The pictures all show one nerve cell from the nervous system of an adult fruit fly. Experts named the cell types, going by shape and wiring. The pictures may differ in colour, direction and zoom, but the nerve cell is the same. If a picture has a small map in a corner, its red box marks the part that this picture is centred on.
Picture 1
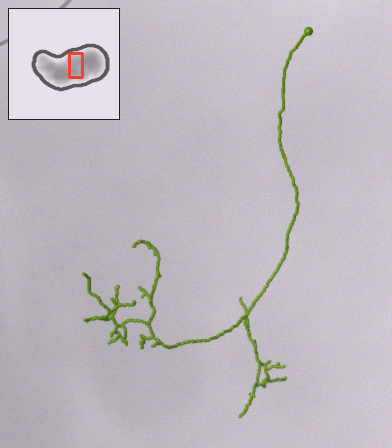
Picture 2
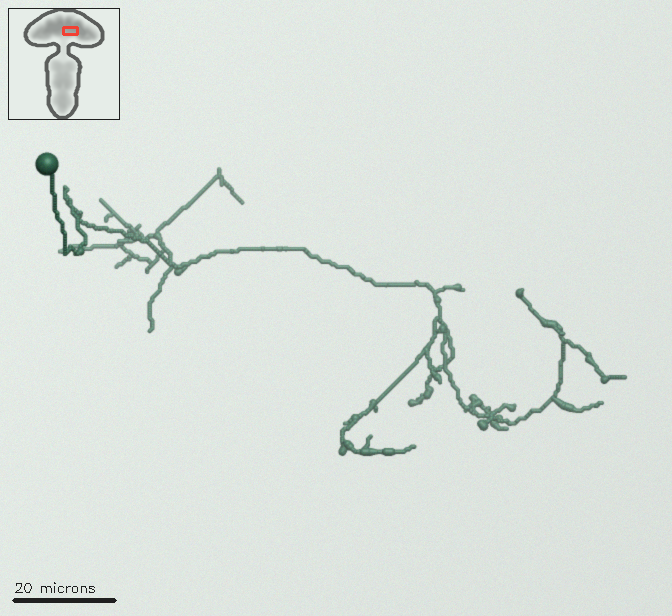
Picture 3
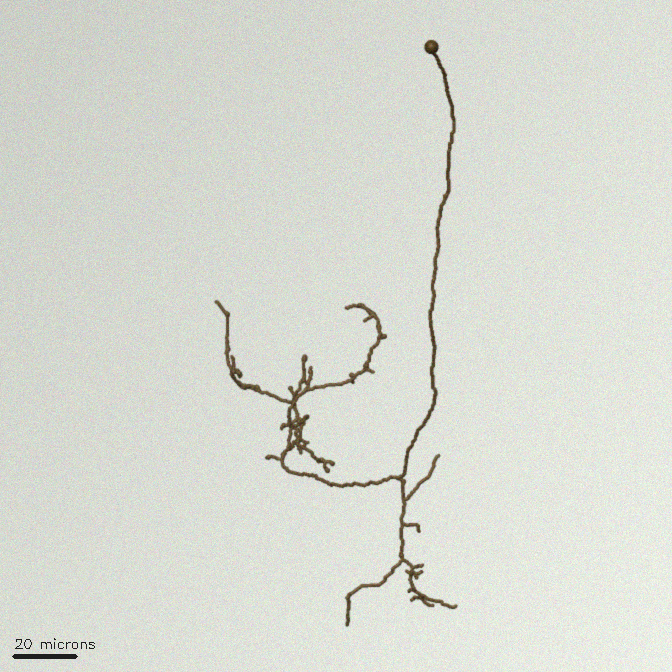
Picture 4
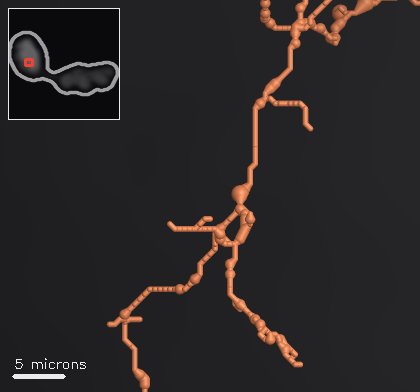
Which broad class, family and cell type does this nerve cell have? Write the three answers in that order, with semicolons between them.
central-brain intrinsic neuron; hemilineage DM1_antero_ventral; WED103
